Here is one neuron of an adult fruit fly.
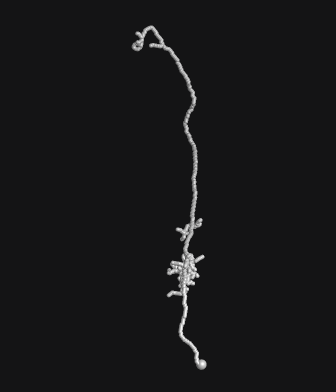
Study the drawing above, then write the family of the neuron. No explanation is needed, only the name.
Tm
